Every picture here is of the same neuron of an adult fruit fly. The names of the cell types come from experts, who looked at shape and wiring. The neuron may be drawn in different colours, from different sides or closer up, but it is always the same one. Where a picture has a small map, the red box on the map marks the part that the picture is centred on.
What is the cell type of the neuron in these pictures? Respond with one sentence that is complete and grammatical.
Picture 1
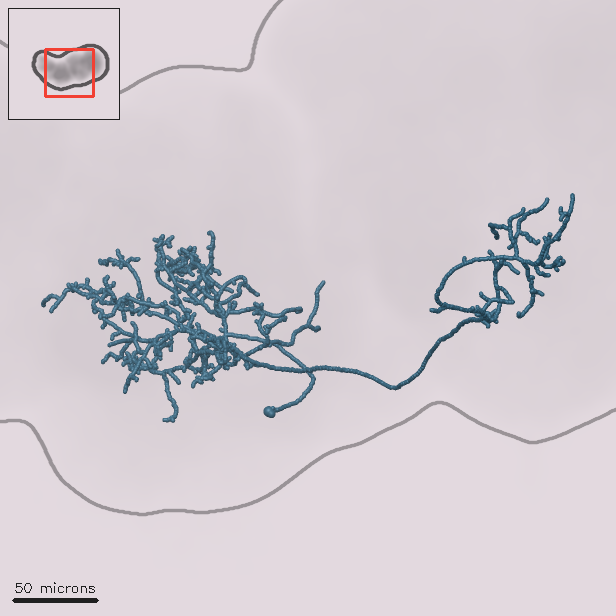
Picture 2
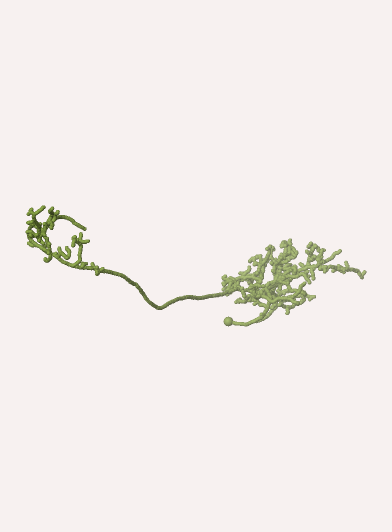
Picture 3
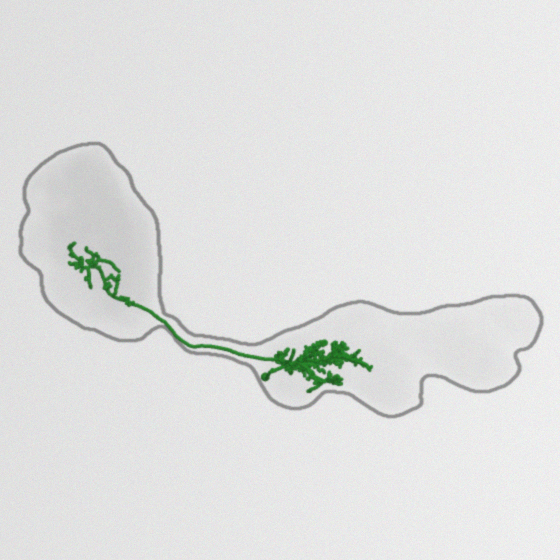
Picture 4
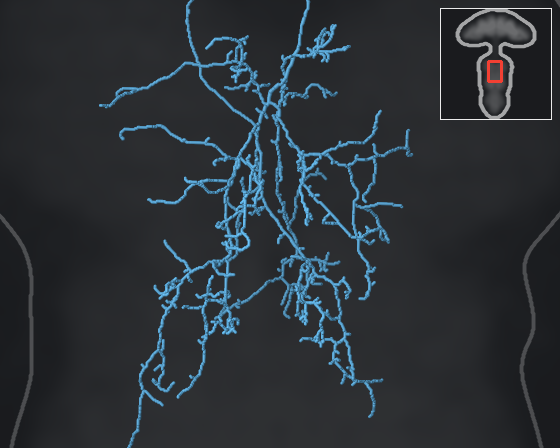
Typed by cell type, the neuron is AN08B048.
